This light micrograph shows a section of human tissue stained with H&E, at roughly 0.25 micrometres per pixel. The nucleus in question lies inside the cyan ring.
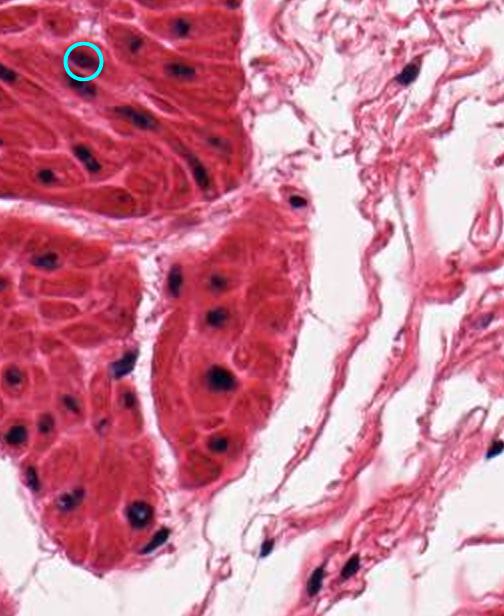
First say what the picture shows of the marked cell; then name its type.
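The nucleus is a dark, oval profile sitting roughly in the middle of the cell. The nucleus is about the same size and darkness as the nuclei of the neighbouring cells. The cytoplasm is deep pink-red and fills most of the cell, bounded by a thin, paler pink outline. The cell is packed tightly among similar cells with similar outlines, forming a compact bundle that is separated by a pale band of fibres from other bundles and from loose wavy fibres nearby. The marked cell is a smooth muscle cell.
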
